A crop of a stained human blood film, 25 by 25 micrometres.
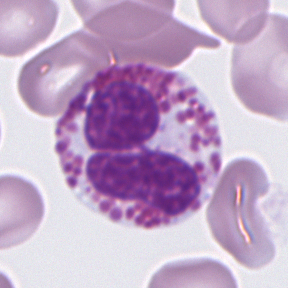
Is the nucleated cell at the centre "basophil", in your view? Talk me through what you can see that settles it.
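The cell, about 15 micrometres across, has a two-lobed nucleus, one lobe above the other, with dark purple, coarsely clumped chromatin. Many large, round, reddish-purple granules lie in the cytoplasm, which is pale and almost colourless between them.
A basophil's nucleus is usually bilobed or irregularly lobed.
Two lobes therefore do not exclude basophil.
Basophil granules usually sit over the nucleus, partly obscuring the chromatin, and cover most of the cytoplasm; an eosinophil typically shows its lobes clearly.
Here lobes and chromatin are plain, with pale cytoplasm between granules: against basophil, for eosinophil. This cell is an eosinophil, not a basophil.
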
